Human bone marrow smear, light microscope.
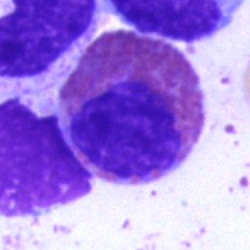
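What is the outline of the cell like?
Round and smooth.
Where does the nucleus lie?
In the lower part of the cell, with most of the cytoplasm above it.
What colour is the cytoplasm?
Pinkish-mauve, not blue.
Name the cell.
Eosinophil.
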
